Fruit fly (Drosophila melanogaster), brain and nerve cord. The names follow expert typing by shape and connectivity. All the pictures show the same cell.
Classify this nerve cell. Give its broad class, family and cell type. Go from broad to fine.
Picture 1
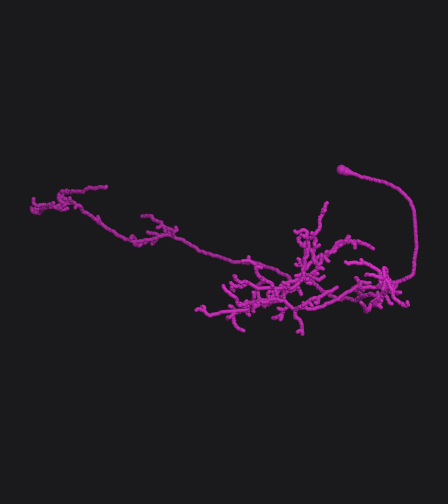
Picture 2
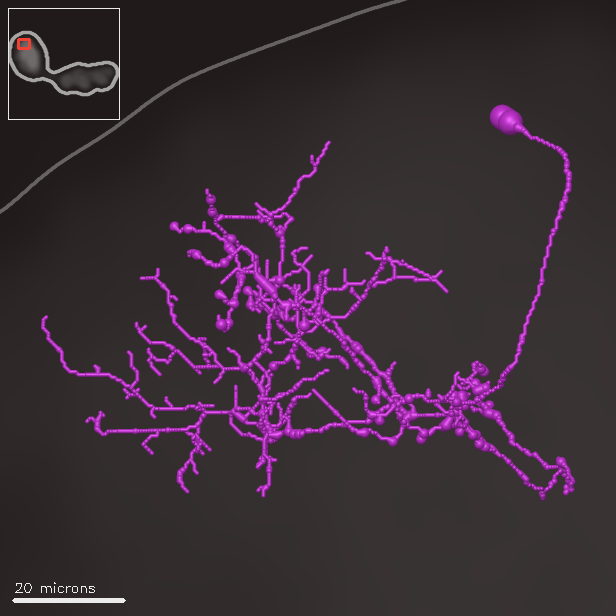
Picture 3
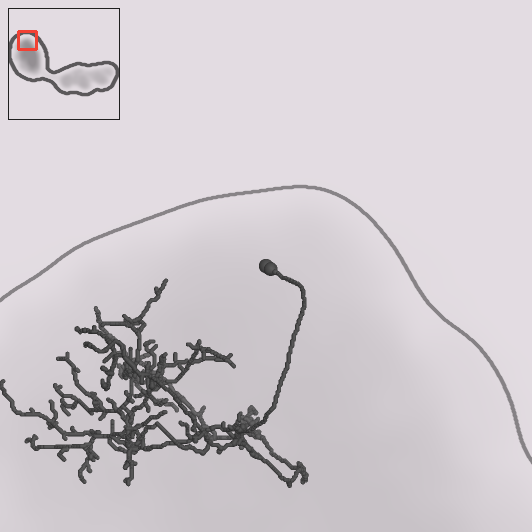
central-brain intrinsic neuron; hemilineage SMPp&v1_posterior; SMP449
